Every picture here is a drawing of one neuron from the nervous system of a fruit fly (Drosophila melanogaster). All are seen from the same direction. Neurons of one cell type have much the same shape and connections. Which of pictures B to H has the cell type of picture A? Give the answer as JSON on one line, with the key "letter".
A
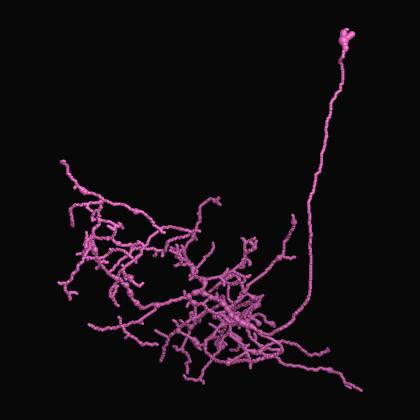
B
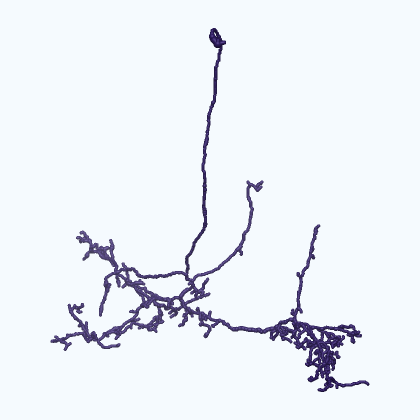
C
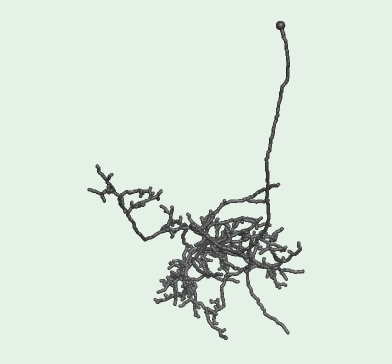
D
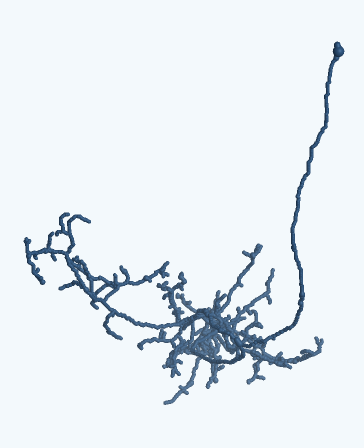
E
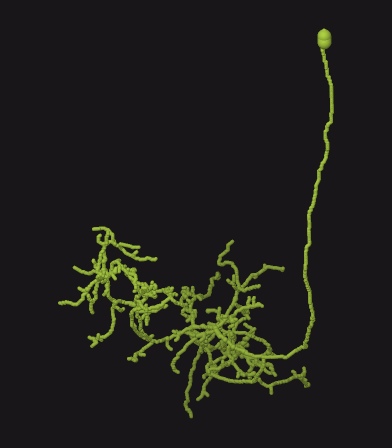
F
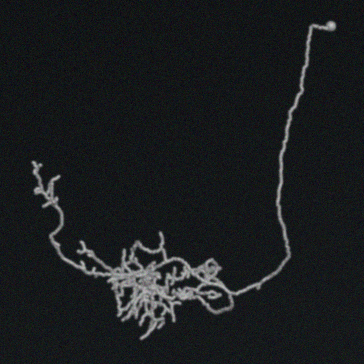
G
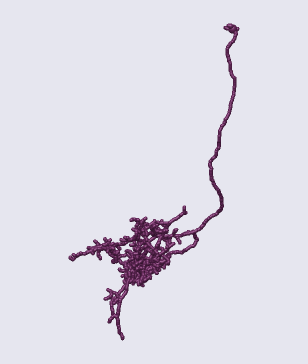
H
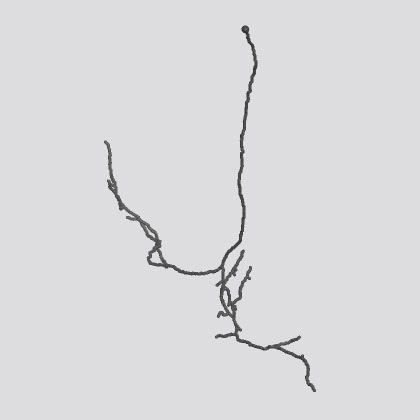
{"letter": "E"}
